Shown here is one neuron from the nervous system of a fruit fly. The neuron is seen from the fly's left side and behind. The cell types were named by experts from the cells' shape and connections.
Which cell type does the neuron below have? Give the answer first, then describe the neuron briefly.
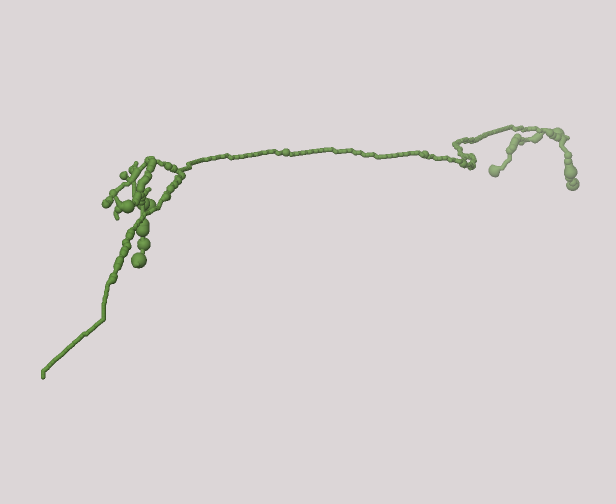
Its cell type is ORN_DL1. This is a sensory neuron entering the brain. The drawing shows no cell body. It has a dozen or fewer branch ends.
